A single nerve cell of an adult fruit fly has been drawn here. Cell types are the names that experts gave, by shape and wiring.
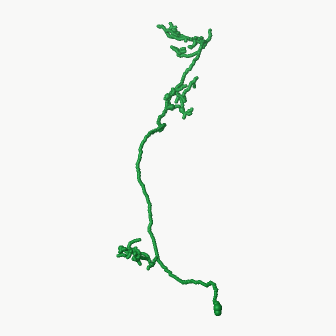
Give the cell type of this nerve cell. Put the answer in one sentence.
The cell type is PFNp_b.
